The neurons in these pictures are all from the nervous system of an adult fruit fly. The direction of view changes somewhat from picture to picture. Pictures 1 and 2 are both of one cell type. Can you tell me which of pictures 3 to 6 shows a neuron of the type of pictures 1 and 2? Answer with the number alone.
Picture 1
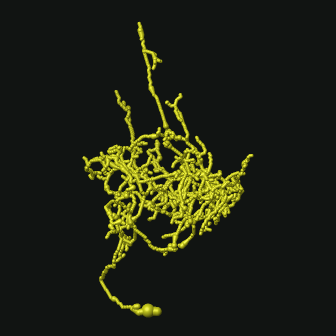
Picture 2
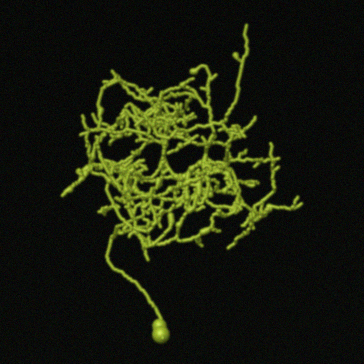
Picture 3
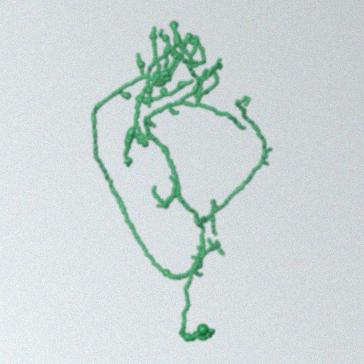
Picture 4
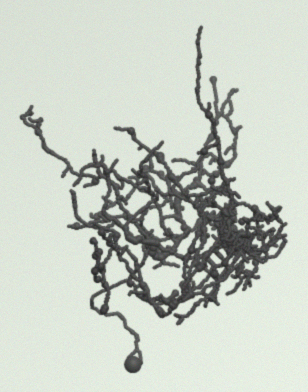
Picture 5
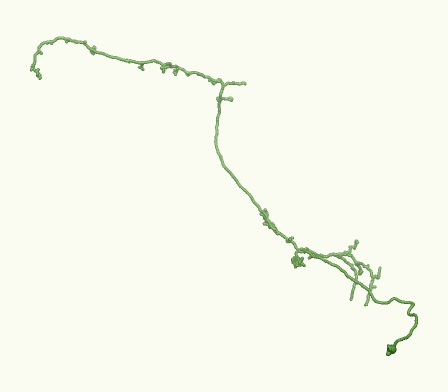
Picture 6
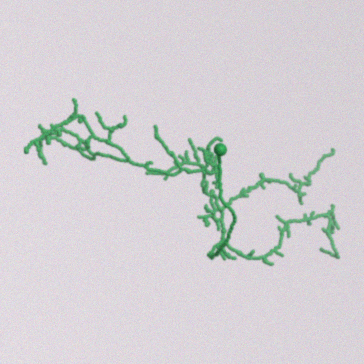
4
